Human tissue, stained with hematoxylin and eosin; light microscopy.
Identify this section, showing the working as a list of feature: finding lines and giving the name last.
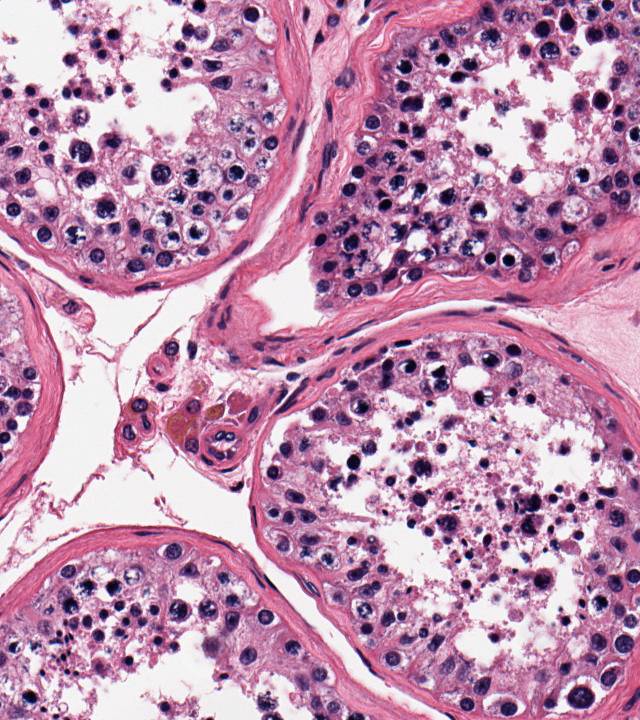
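Tubules: large, rounded, cut across, filling field
Meeting point: narrow loose-tissue space, centre-left
Lining: stratified epithelium, many cells deep
Basal row: small cells, dark round nuclei, against wall
Large round cells: coarsely clumped dark chromatin, pale cytoplasm
Centres: loosely packed cells, irregular clear spaces, no open empty lumen
Organ: testis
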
